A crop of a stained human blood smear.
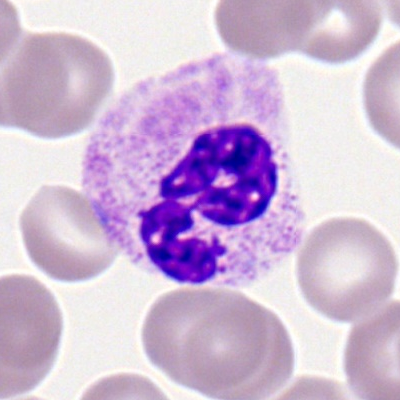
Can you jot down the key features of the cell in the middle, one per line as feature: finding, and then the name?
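Outline: roughly round, smooth edge
Nucleus: separate lobes joined by narrow parts
Nucleoli: none visible
Granules: fine, small, lilac, evenly scattered through the cytoplasm
Name: segmented neutrophil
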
